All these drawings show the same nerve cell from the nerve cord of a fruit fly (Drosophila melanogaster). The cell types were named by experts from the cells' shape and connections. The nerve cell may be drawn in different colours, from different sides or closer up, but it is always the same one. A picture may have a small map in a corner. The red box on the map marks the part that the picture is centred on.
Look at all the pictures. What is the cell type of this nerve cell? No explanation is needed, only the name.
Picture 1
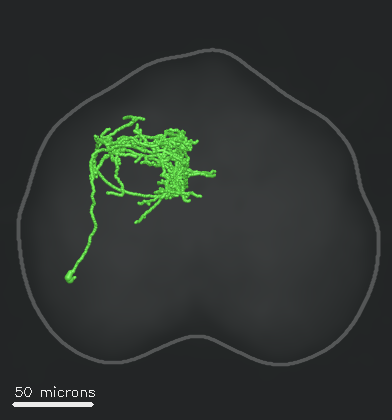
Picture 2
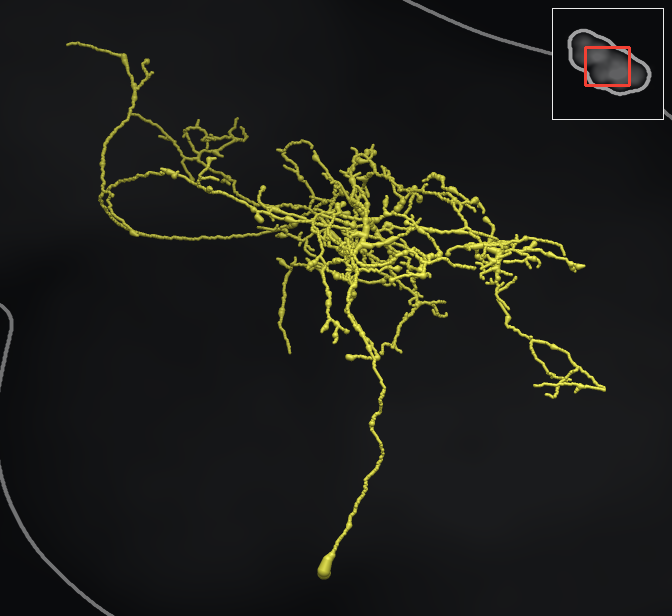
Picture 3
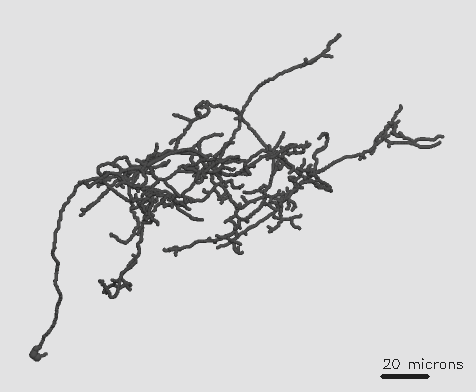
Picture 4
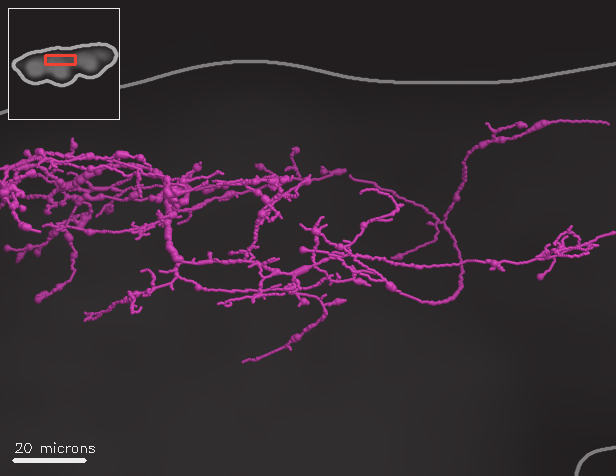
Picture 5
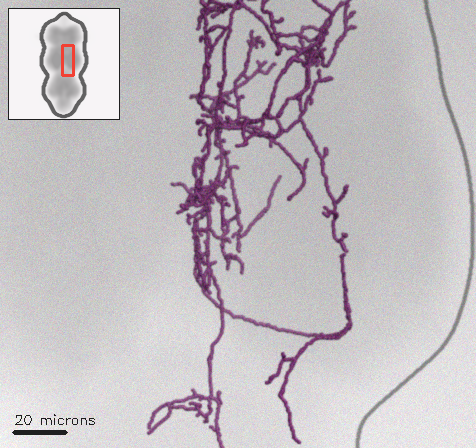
IN03B043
